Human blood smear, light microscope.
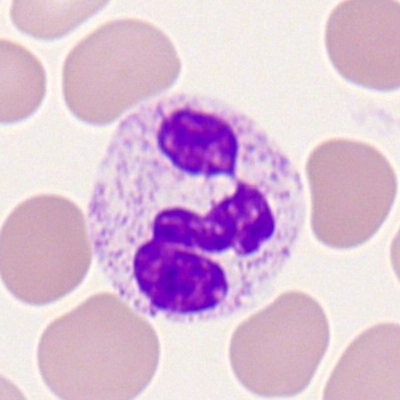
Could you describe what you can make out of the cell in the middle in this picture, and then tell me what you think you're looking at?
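Round and smooth is how the outline strikes me. Inside, the nucleus is divided into several separate lobes. I notice fine small lilac granules scattered throughout the cytoplasm. Looking for vacuoles there, I find none. I'd call this a segmented neutrophil.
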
